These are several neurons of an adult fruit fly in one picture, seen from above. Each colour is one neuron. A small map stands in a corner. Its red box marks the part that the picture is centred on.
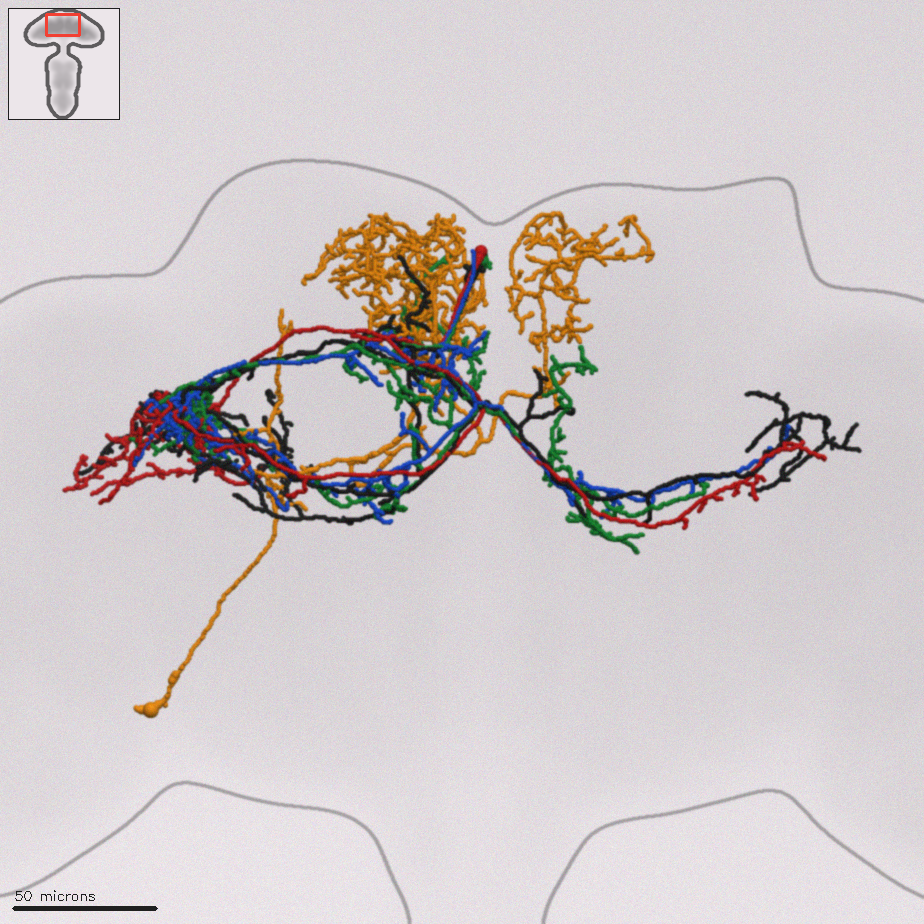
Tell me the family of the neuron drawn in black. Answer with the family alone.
hemilineage SMPad1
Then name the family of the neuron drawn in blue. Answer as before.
hemilineage SMPad1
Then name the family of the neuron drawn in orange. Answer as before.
hemilineage SMPpv2_dorsal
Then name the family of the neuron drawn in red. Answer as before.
hemilineage SMPad1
